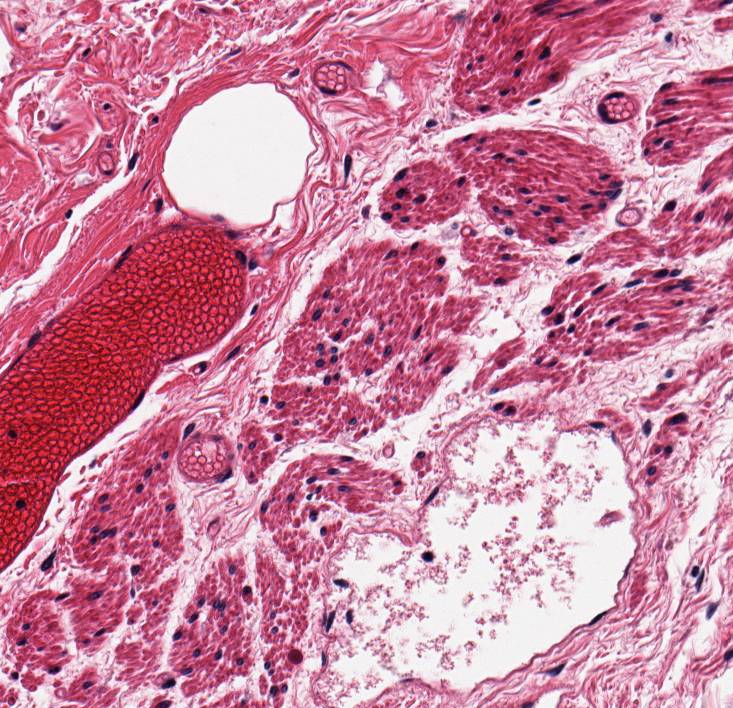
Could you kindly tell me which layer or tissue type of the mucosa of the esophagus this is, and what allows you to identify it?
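Smooth muscle: first point, bundles cut in transverse and oblique planes occupy the centre and right.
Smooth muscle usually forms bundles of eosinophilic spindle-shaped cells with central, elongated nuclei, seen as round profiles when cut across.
Second point: the bundles have pink eosinophilic cytoplasm with dark oval nuclei scattered through each. Third point: loose, pale pink fibrous connective tissue separates the bundles.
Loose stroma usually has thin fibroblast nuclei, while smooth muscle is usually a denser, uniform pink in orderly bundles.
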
